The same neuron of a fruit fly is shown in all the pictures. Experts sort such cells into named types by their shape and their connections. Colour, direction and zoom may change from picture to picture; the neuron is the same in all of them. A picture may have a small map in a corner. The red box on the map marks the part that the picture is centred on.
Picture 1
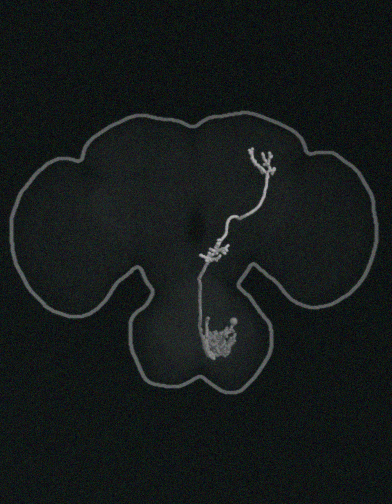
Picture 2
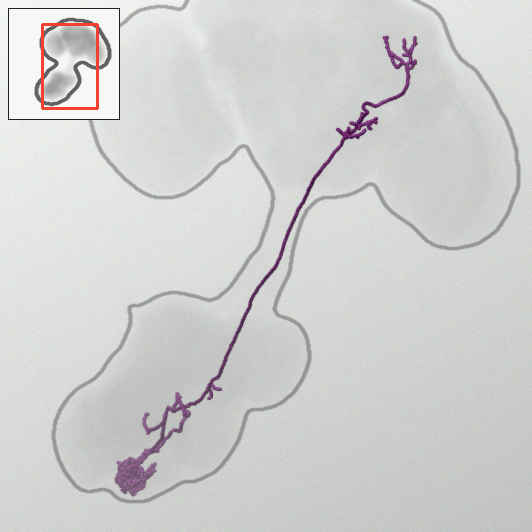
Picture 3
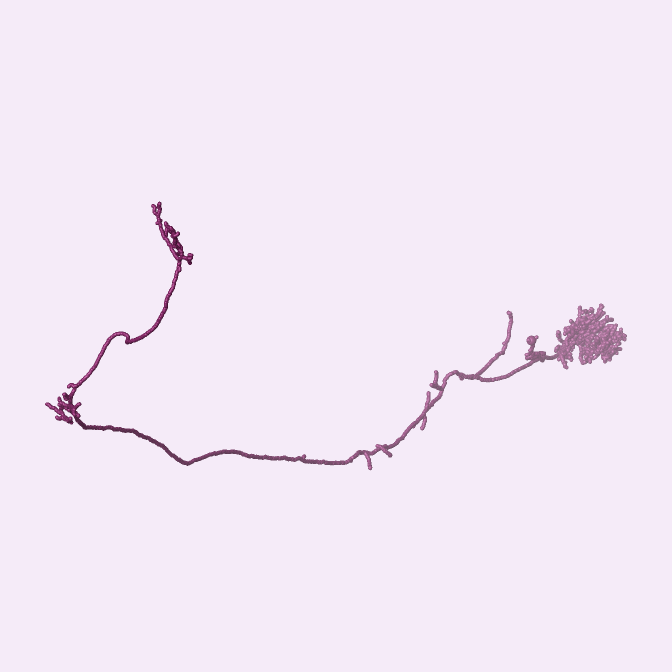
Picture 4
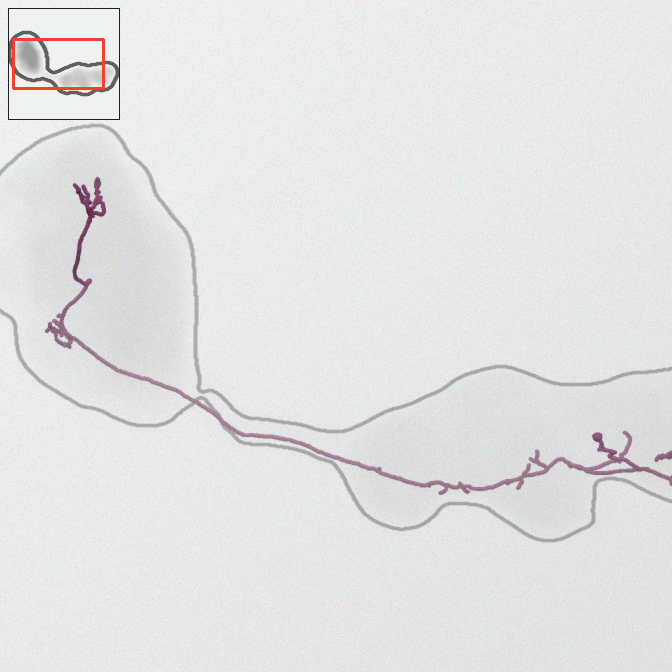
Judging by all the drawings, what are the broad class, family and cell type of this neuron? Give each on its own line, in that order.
ascending neuron
hemilineage 17A
AN17A062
